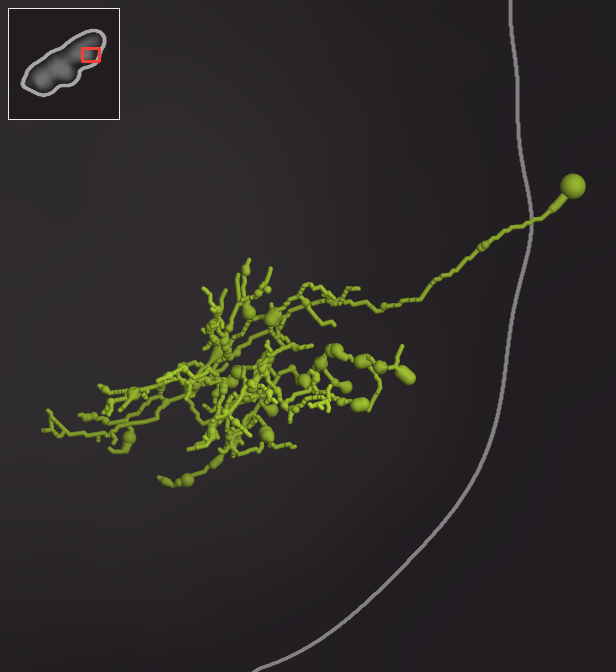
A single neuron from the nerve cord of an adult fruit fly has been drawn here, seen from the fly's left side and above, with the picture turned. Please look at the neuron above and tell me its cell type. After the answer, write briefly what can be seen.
The cell type is IN01B065. This is a nerve-cord intrinsic neuron. Dozens of branch ends can be seen. As drawn here it is wider than it is tall.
